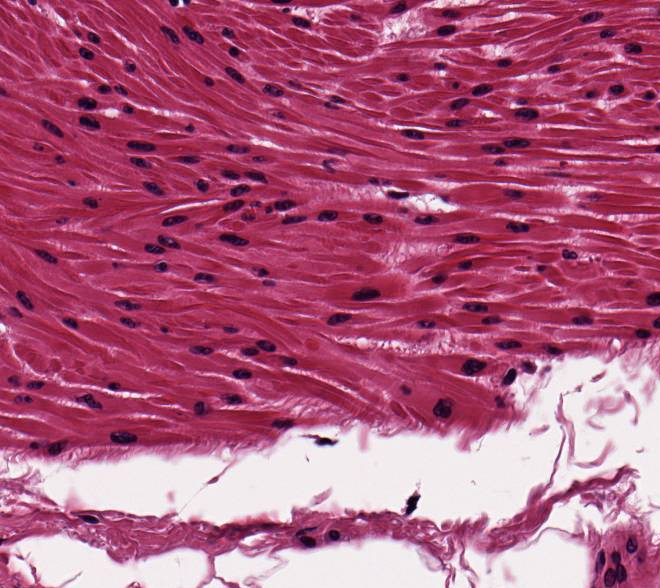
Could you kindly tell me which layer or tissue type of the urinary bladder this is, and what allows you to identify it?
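What you are looking at is smooth muscle, a dense band filling roughly the upper two-thirds of the field. Its fibres run roughly horizontally, in parallel, gently wavy lines. Now look at the nuclei: they are elongated, with blunt, rounded ends. The cytoplasm stains a deep pink.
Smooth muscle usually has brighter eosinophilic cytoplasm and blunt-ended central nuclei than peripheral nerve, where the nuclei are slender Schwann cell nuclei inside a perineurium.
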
